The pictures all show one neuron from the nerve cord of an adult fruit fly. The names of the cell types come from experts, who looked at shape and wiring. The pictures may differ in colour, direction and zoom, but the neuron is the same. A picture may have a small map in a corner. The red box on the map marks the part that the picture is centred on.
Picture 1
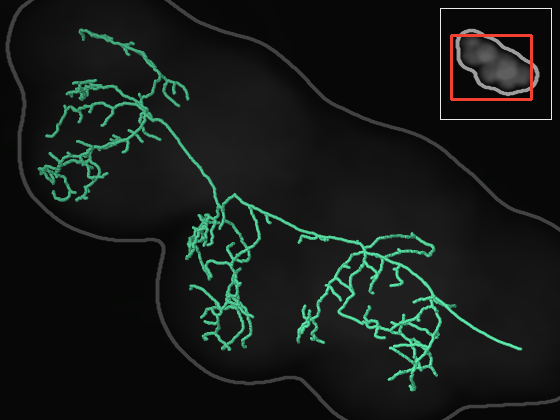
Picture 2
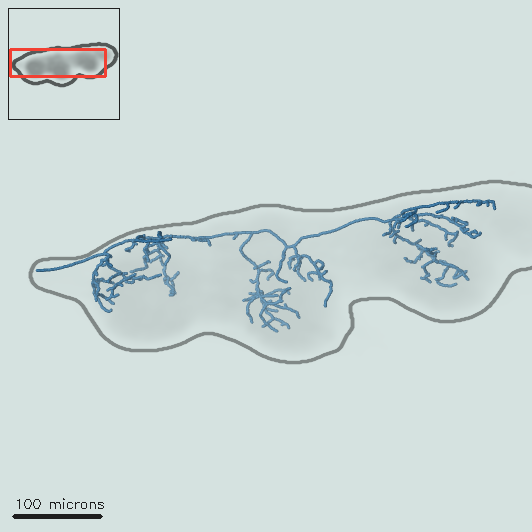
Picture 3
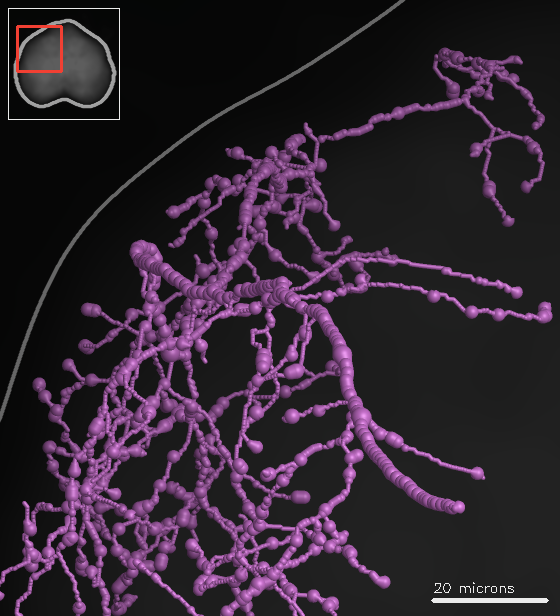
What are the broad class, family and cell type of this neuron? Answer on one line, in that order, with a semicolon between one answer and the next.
descending neuron; DNge; DNge048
